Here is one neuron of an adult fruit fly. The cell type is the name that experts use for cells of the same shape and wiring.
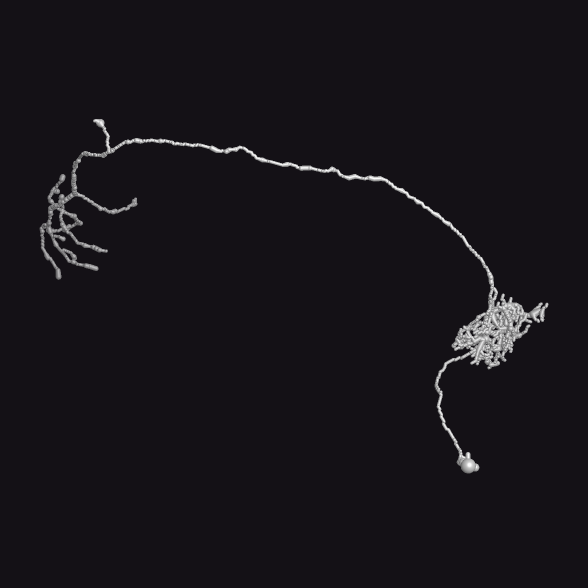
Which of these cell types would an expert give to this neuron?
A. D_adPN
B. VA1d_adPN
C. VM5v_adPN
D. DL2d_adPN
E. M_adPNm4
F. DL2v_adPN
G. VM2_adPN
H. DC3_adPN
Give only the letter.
F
